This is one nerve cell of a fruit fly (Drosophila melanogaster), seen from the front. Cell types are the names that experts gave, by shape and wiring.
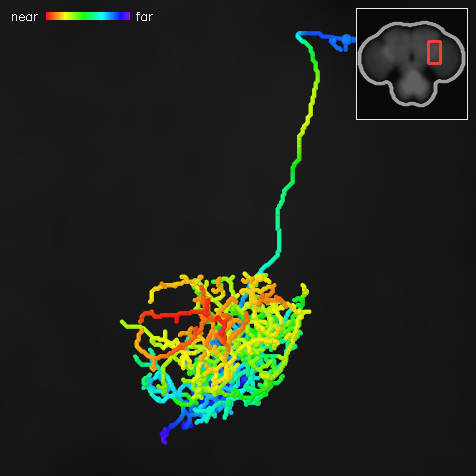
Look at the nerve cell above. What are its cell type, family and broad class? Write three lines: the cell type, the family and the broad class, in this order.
AVLP420_a
hemilineage VLPl4_anterior
central-brain intrinsic neuron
